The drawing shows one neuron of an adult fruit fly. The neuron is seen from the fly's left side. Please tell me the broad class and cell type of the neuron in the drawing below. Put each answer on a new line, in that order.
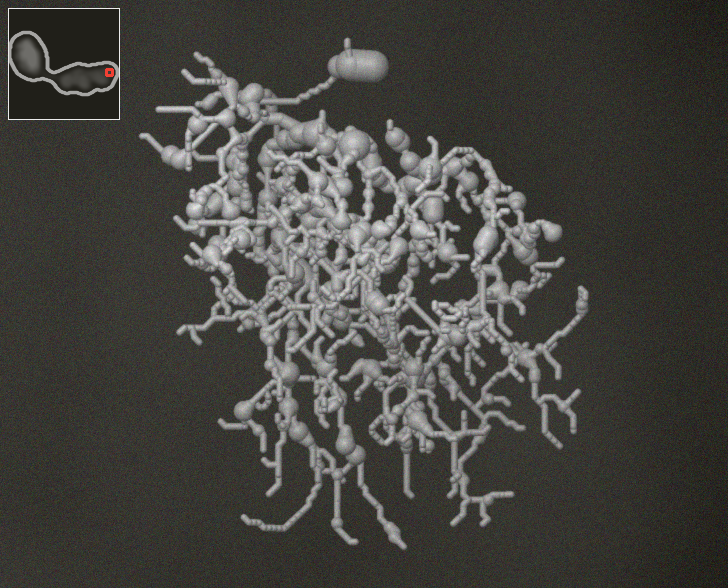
nerve-cord intrinsic neuron
INXXX403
